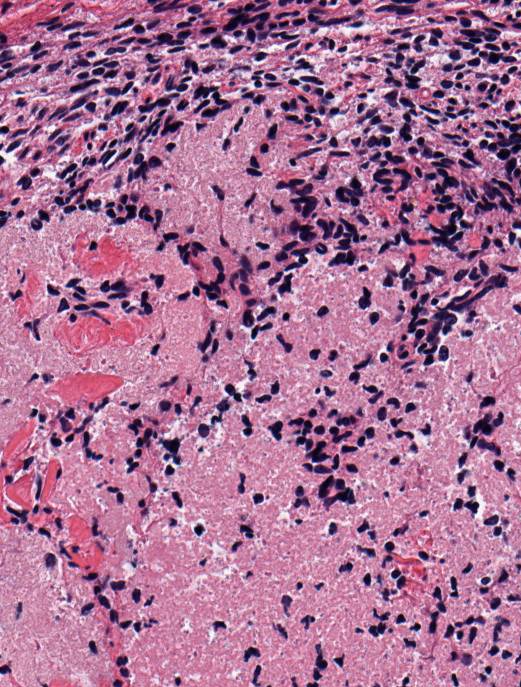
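Ovary: a densely cellular band along the top overlies a paler, sparsely cellular lower two-thirds. First, upper-band nuclei: mostly elongated, spindle-shaped, darkly stained. Second, lower-area nuclei: small, dark, round to oval, little visible cytoplasm. Third: mid-field, they gather into small irregular clusters and strands.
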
